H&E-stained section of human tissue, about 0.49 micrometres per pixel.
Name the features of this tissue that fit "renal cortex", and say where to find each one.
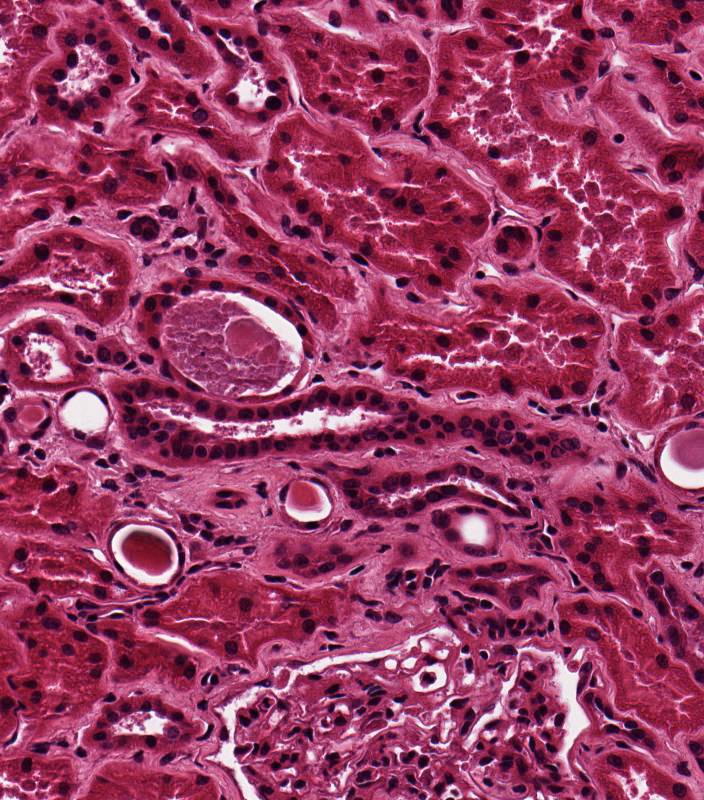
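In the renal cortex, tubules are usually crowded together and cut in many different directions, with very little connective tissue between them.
This field fits that pattern: closely set tubules are separated by only scant stroma.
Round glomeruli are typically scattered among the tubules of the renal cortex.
In keeping with this, a lobulated tuft of cells with small open capillary spaces lies at the bottom centre, set apart from the tubules by a clear space. Across the top and right, the tubules are lined by cells with abundant deep pink cytoplasm and narrow, irregular lumens. Several small round lumens in the left and middle hold smooth, glassy pink material separated from the wall by a clear rim.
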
